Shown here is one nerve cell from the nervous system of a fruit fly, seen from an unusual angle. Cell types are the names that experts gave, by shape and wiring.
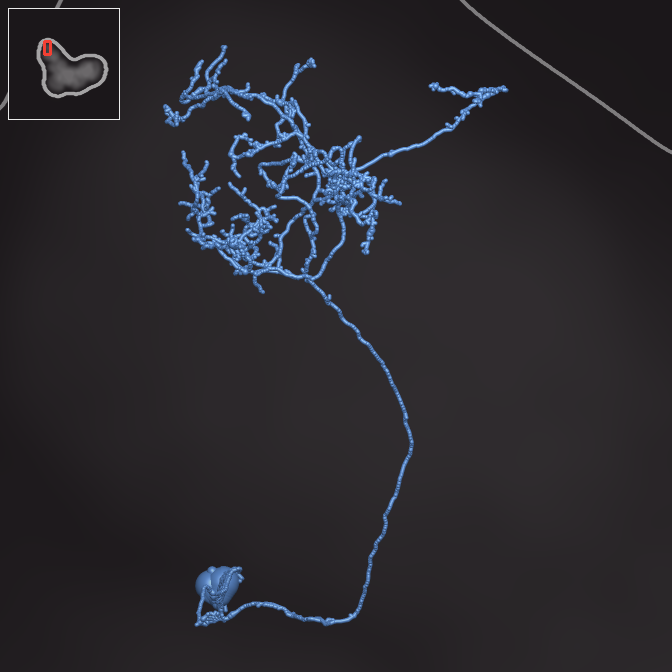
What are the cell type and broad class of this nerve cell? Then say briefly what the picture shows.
The cell type is INXXX441. This is a nerve-cord intrinsic neuron. Dozens of branch ends can be seen. In this view it is taller than it is wide.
